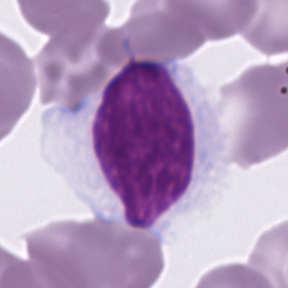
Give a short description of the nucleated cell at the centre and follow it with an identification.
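Let me start with the nucleus: a thin, thread-like strand sticks out from its top end. The cytoplasm is very pale blue. Its outer edge looks ragged and irregular. I can't make out any granules in it. So this is a hairy cell.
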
